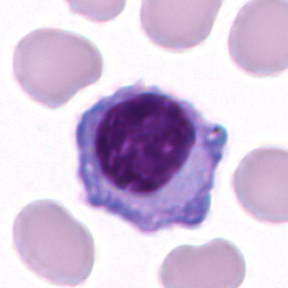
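Plasma cell at the centre of a stained human peripheral blood smear. Its nucleus lies off-centre toward the upper left. Chromatin is dark purple and coarsely clumped, and no nucleoli are visible. Checking the cytoplasm turns up no distinct granules.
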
